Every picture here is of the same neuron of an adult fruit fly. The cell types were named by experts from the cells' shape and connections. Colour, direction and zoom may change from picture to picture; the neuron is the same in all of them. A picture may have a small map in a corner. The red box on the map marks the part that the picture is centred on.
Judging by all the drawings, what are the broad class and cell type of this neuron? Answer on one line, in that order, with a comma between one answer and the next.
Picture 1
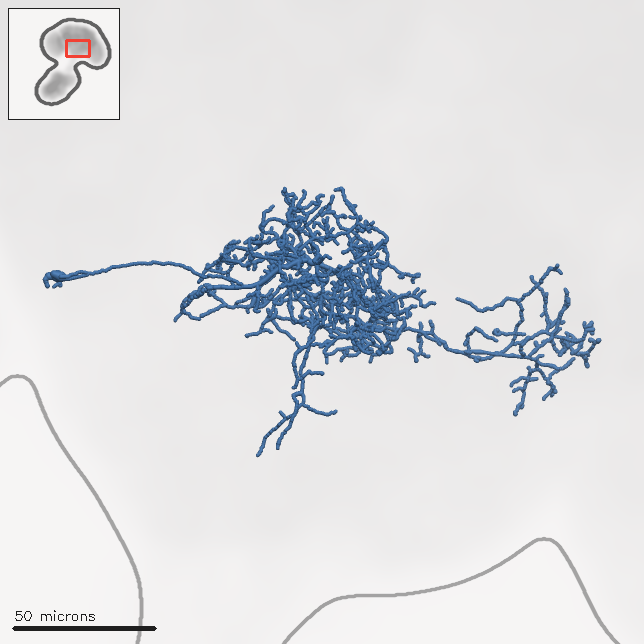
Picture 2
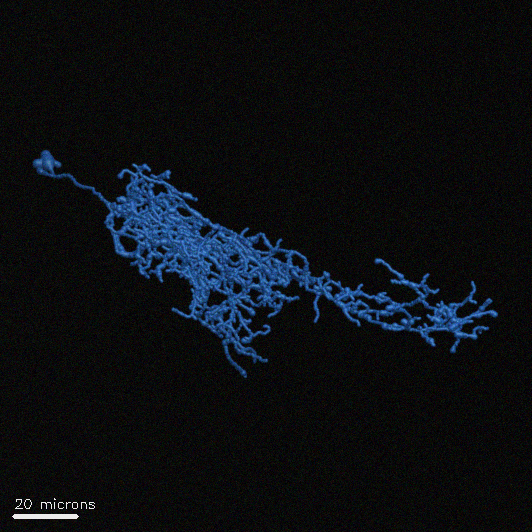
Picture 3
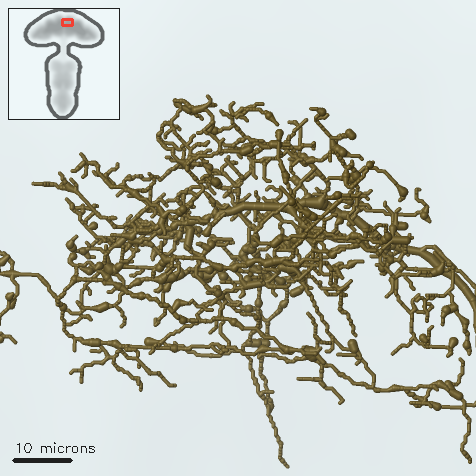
central-brain intrinsic neuron, GNG072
